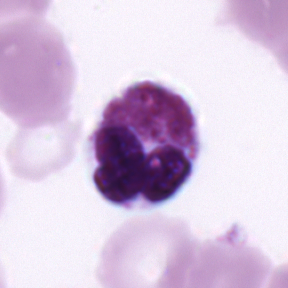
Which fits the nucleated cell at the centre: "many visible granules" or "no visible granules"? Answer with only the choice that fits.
Many visible granules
